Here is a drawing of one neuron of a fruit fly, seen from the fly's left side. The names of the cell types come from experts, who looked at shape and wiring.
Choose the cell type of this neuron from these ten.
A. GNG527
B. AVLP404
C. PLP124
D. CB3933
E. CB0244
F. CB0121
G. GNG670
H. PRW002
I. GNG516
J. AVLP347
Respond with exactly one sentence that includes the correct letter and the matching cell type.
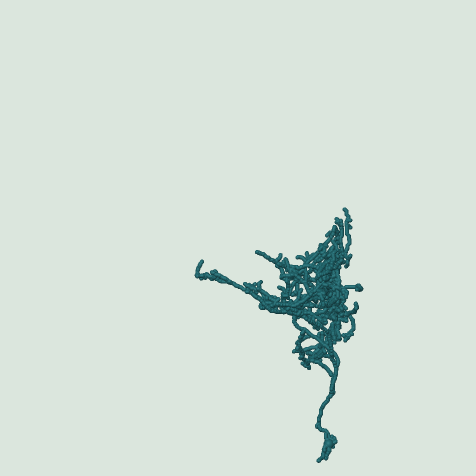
The neuron falls under CB0121, the cell type named in option F.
